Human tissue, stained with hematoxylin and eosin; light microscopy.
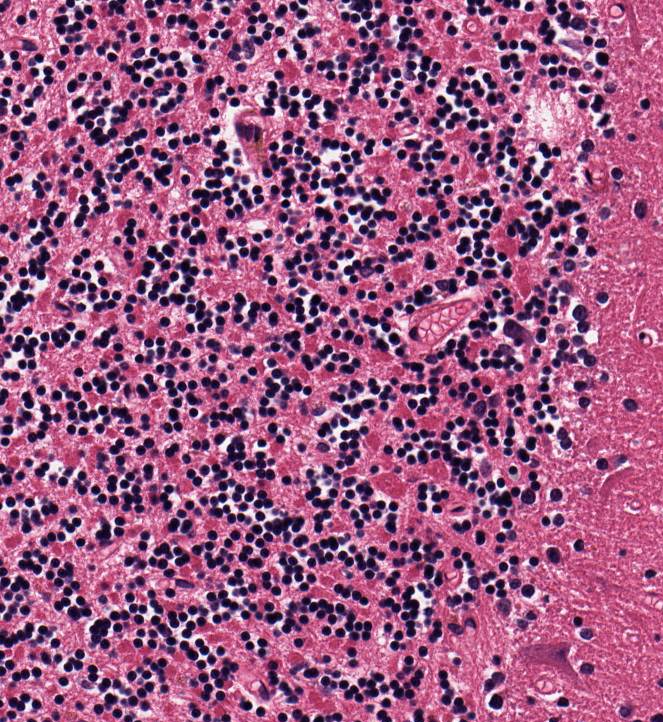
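Cerebellum, haematoxylin and eosin: crowded small round nuclei, very dark-staining with scant visible cytoplasm, form a densely cellular zone across the left and centre, while a pale, sparsely cellular pink zone of finely fibrillar background with only scattered nuclei runs down the right edge. An elongated blood vessel holding red blood cells lies just right of centre.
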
